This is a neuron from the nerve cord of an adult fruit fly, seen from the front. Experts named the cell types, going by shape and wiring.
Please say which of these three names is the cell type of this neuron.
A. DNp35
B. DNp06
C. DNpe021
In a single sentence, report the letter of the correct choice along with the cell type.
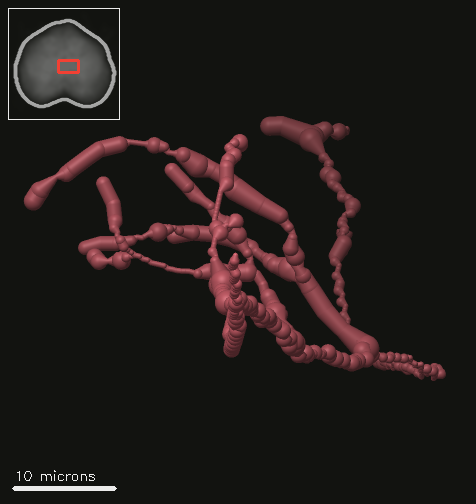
What the neuron is, by cell type, is DNp35, option A.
